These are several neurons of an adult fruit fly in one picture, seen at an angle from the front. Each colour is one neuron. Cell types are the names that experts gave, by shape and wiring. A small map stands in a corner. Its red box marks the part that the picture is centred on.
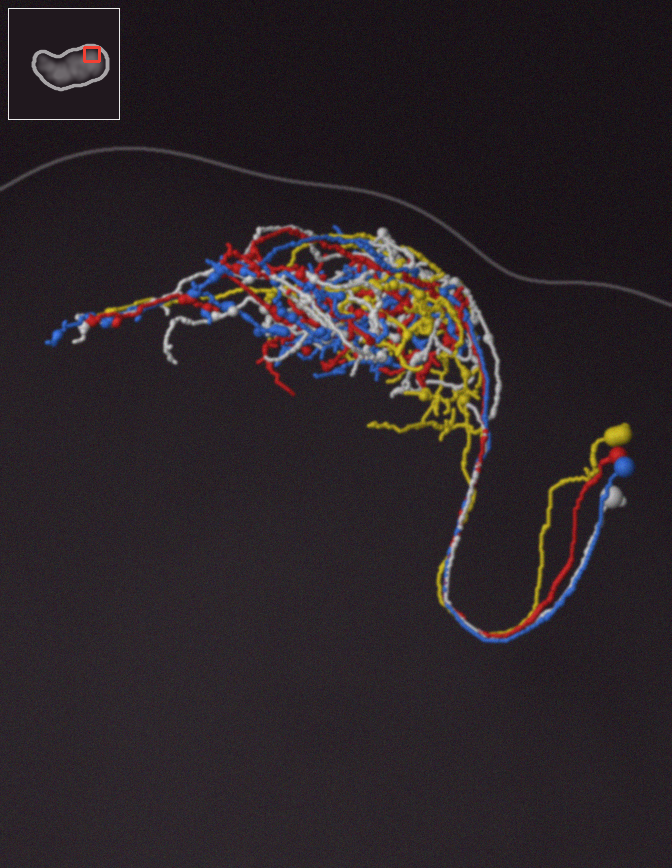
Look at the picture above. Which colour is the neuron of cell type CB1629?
red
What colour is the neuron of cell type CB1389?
white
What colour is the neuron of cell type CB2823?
blue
